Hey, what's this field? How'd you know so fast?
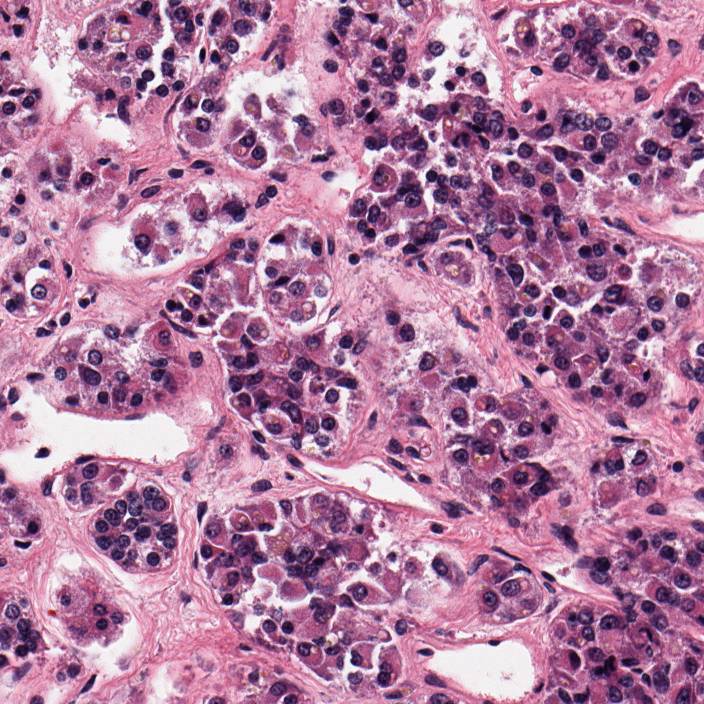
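Mostly pars distalis of the pituitary, it seems to me. Cells lie in rounded nests and cords throughout, parted by thin pink fibrous septa, and they form no glands with central lumina.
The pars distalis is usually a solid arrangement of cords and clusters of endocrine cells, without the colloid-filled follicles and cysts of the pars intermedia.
The septa are pale pink collagen with a few thin spindle-shaped nuclei, and clear retraction clefts partly separate many nests from them.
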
